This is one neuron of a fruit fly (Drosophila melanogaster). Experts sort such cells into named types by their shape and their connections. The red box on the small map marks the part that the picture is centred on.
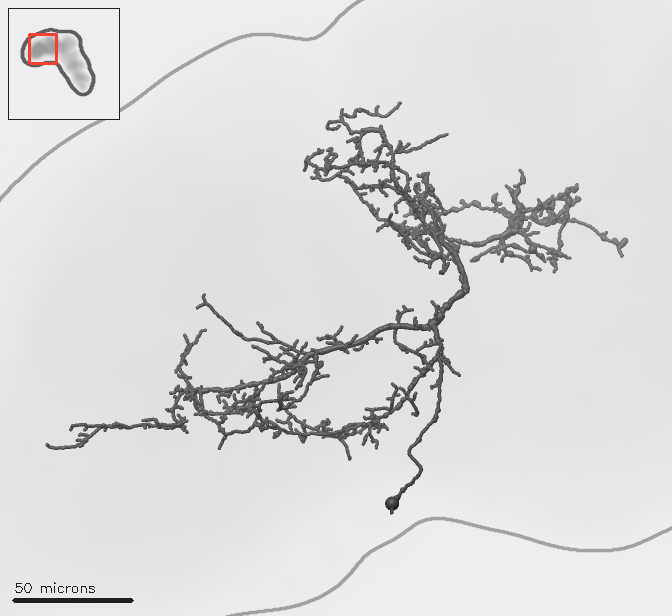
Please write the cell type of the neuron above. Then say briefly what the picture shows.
Its cell type is VES046. This is a central-brain intrinsic neuron. The cell body can be seen at the bottom of the picture. From left to right in the picture it spans about 250 microns. More than a hundred branch ends can be seen.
